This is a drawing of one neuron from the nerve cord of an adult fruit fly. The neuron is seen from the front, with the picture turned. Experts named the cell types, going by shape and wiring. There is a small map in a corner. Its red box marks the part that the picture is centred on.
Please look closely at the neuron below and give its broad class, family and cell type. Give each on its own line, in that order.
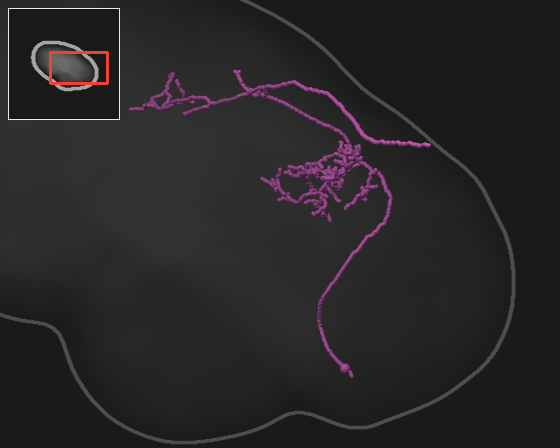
ascending neuron
hemilineage 06A
AN06A092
